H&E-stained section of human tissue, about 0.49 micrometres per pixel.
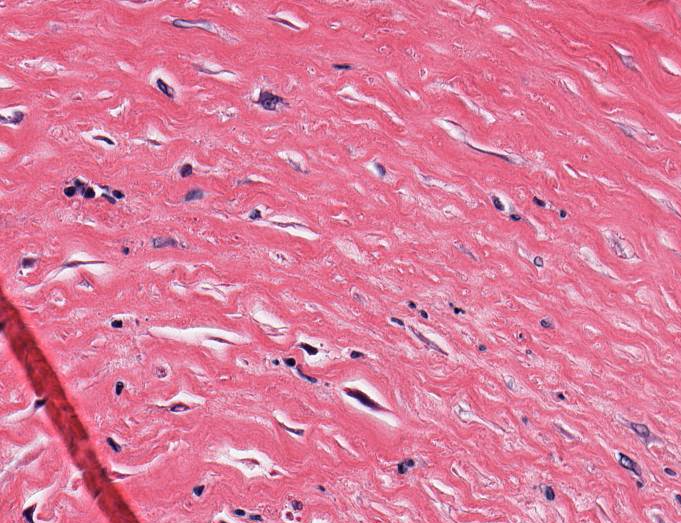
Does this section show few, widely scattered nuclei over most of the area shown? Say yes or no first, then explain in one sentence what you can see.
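Yes. Cells are sparse, with small dark nuclei scattered widely through the matrix.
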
